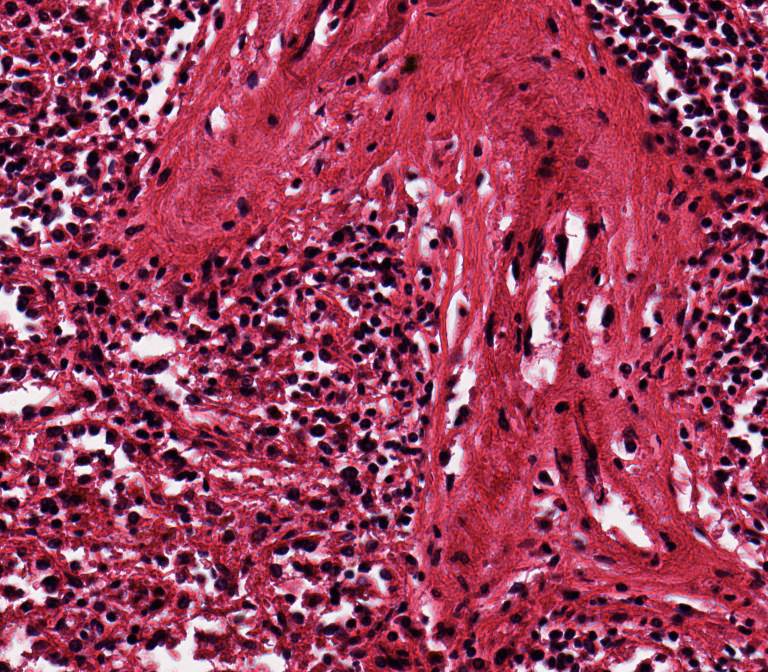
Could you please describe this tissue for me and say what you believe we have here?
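A fibrous band contains far fewer nuclei than the adjacent cellular tissue; its scattered nuclei are mostly oval to elongated. The cellular areas are crowded with small cells that have round, dark-staining nuclei and scant cytoplasm. On the left, a fine meshwork of pink fibrils lies between the crowded cells. The tissue is spleen.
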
